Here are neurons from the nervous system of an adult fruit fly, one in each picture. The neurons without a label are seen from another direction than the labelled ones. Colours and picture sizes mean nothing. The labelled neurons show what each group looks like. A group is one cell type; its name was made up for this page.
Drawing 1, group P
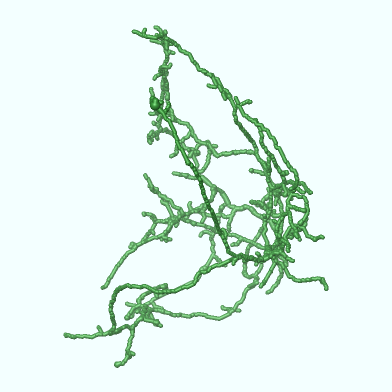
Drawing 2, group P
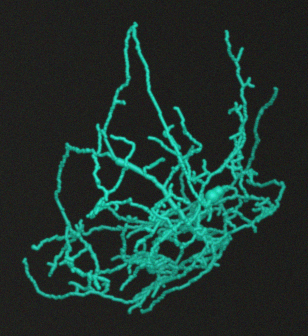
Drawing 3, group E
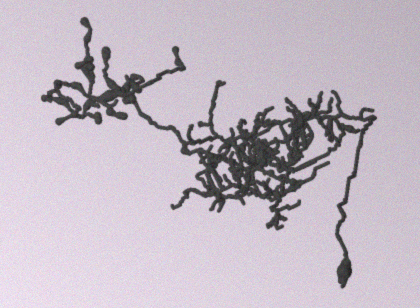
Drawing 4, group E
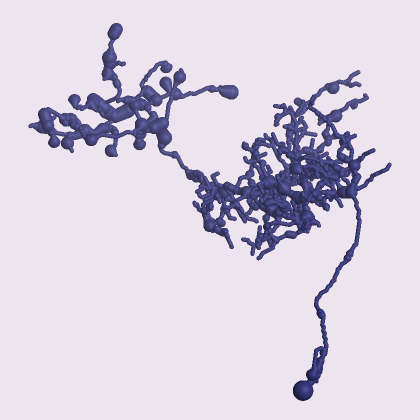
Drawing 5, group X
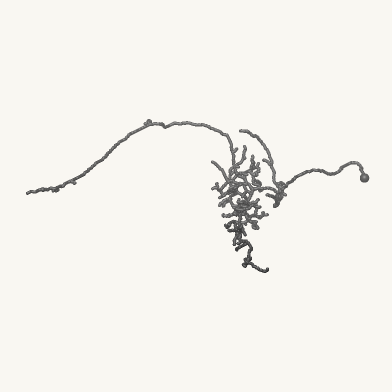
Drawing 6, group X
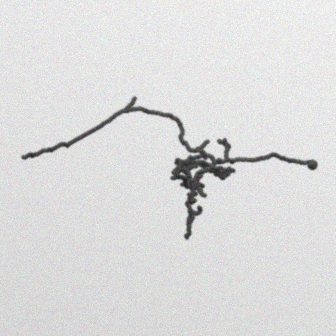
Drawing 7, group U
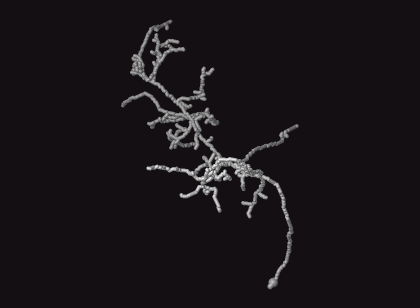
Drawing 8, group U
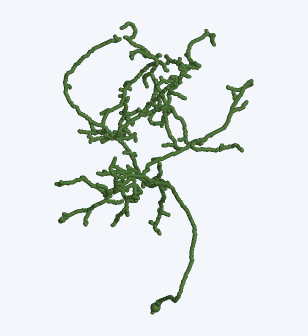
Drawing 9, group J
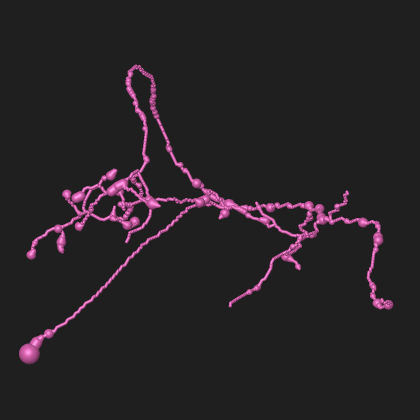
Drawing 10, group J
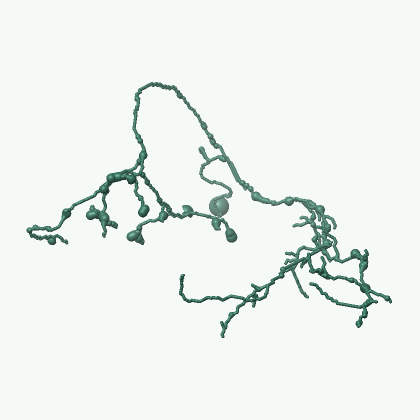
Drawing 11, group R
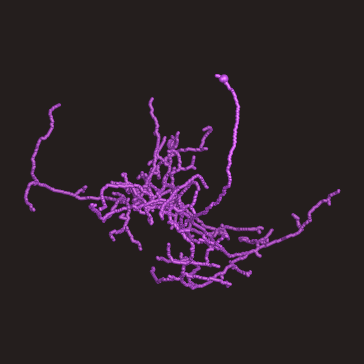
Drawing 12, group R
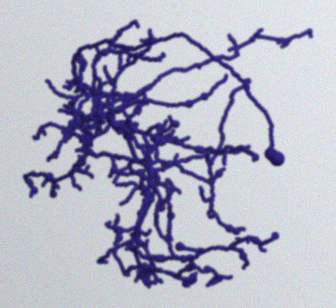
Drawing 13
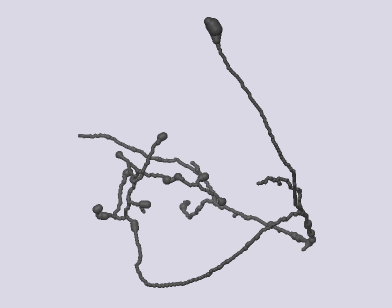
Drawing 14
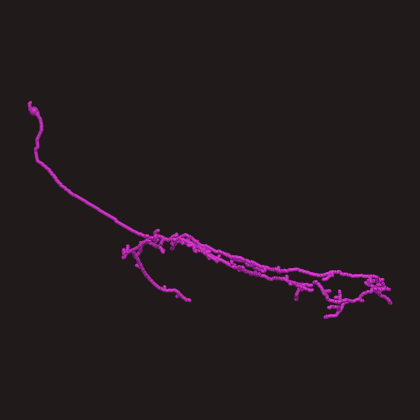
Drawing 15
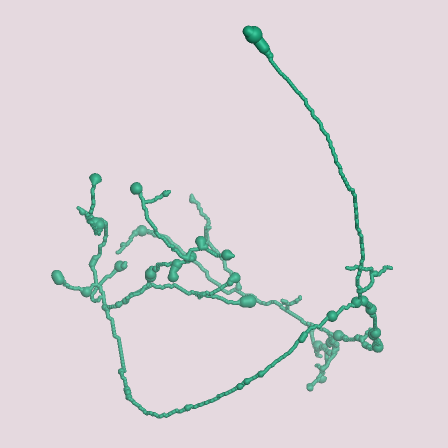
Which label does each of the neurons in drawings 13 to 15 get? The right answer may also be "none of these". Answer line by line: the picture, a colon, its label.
13: group J
14: none of these
15: group J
